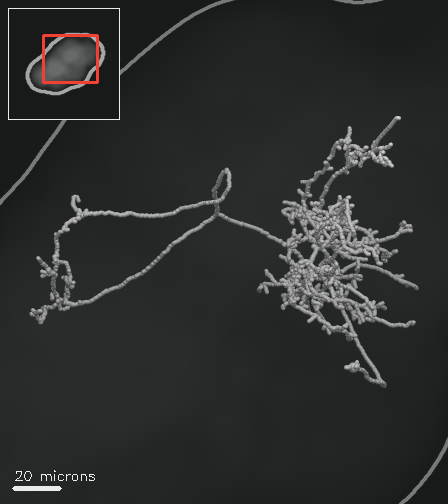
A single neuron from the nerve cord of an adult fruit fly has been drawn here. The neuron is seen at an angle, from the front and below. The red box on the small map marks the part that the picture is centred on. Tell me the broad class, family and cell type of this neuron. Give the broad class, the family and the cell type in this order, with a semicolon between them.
nerve-cord intrinsic neuron; hemilineage 07B; IN07B054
